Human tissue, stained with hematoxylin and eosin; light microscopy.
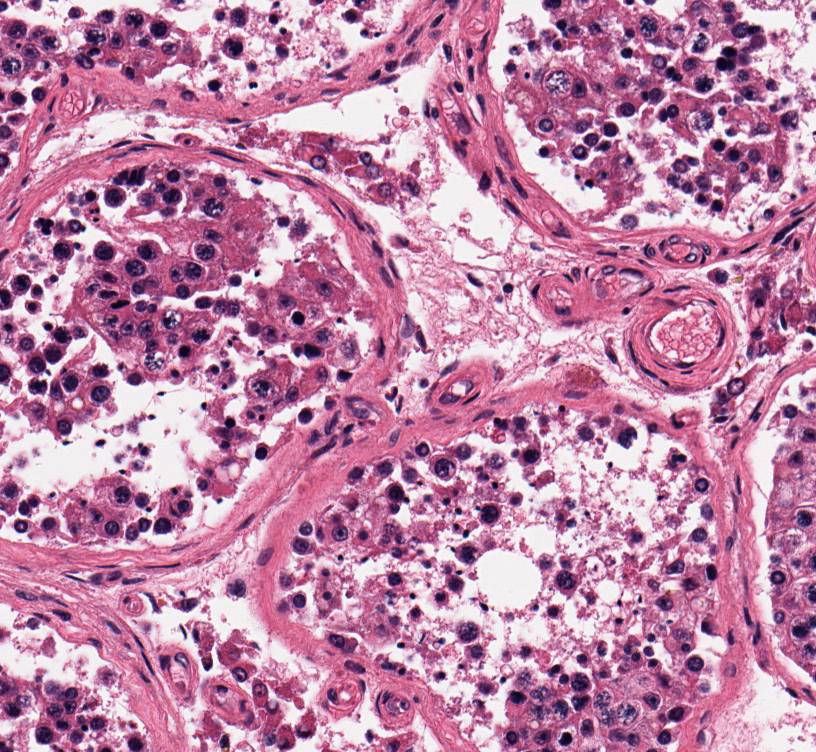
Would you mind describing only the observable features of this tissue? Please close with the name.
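The compartments are bounded by layered pink walls whose elongated dark nuclei run parallel to each compartment's outline. Within the compartments, many small, dense, dark round nuclei are scattered among larger cells. The contents are loosely arranged, with many detached cells and white spaces between them, rather than an orderly layered lining. No fat cells are present in the field. The tissue is testis.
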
